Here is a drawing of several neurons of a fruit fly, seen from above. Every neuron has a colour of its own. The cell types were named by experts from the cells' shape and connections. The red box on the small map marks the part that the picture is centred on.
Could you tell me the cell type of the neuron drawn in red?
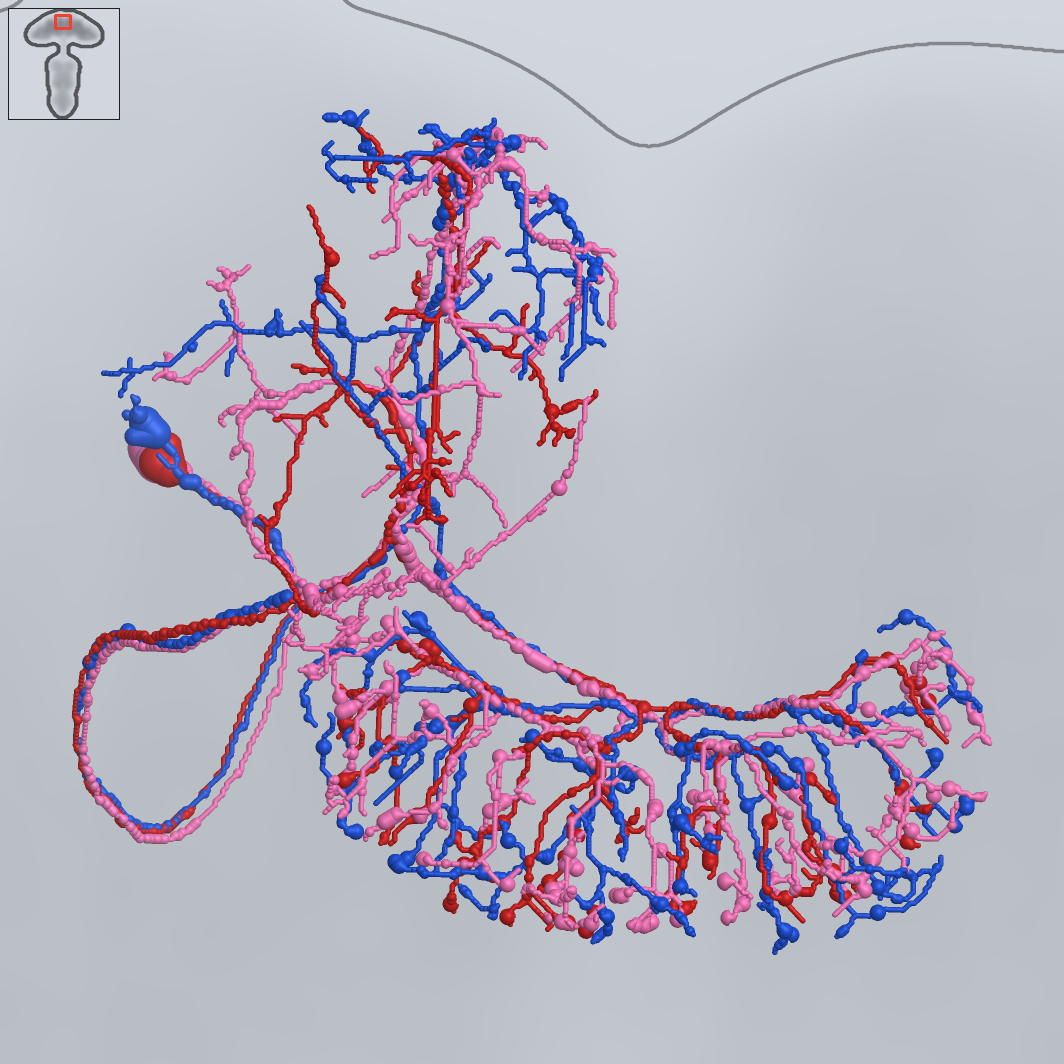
FB5W_a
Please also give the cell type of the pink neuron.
FB5N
